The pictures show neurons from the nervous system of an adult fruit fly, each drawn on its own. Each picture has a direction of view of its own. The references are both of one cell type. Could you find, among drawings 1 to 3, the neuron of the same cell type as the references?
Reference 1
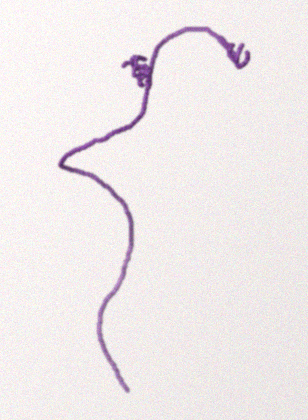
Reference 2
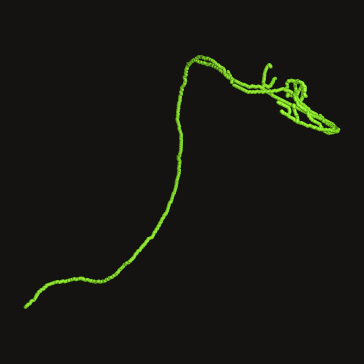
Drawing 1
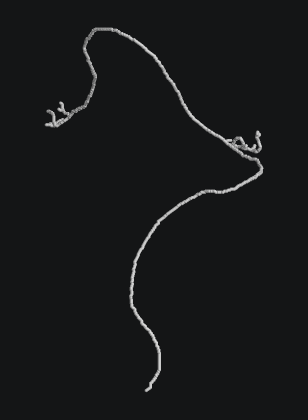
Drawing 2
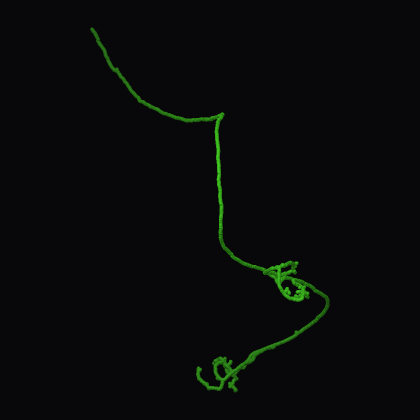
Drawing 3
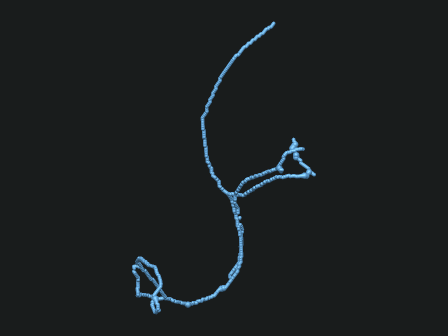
2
